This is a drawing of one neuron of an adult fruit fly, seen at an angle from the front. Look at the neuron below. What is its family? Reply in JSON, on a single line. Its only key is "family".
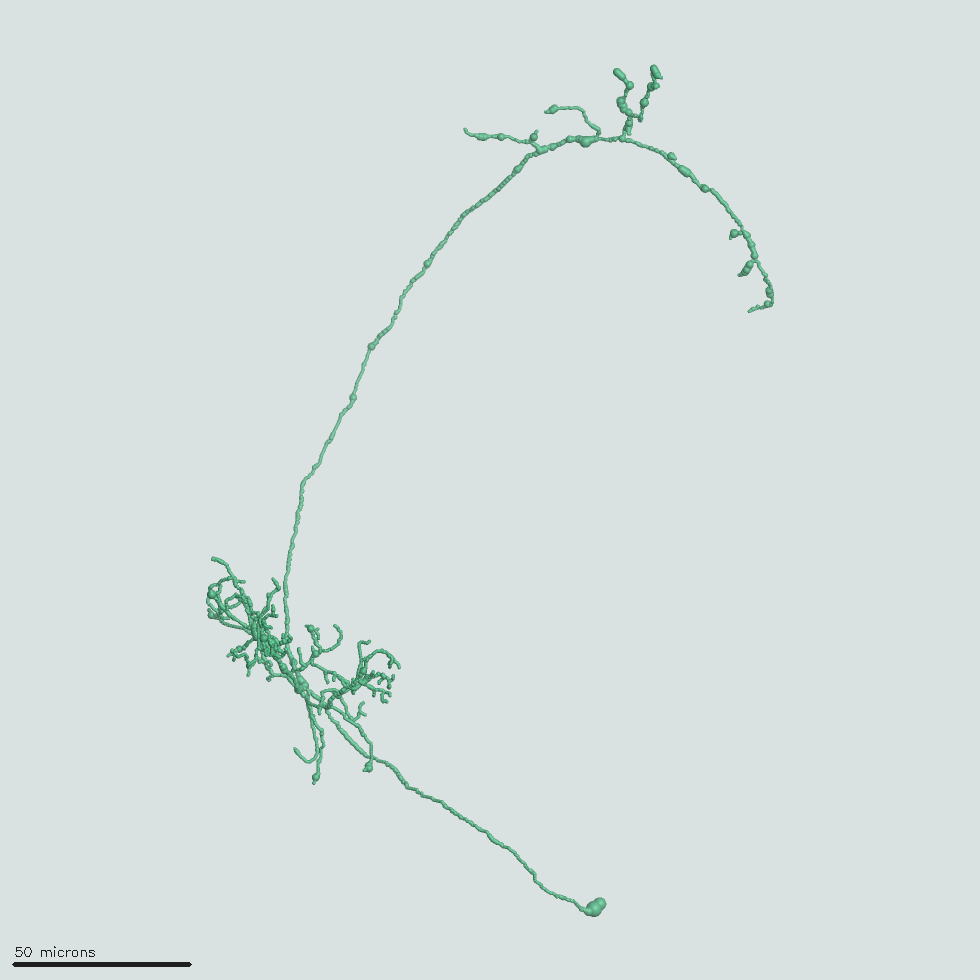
{"family": "hemilineage ALlv1"}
